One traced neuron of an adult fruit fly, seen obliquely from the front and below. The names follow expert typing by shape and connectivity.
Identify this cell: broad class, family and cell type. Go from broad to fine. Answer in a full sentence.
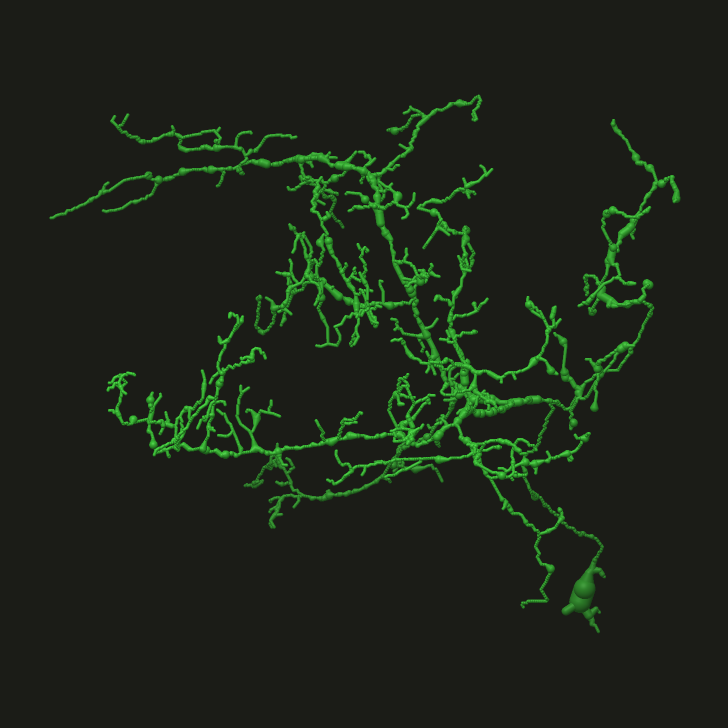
A nerve-cord intrinsic neuron of hemilineage 20A.22A, type IN20A.22A013.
